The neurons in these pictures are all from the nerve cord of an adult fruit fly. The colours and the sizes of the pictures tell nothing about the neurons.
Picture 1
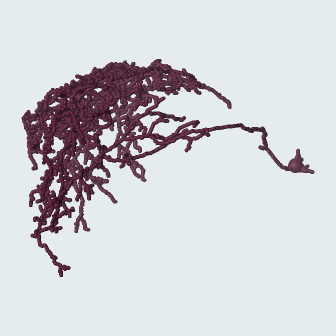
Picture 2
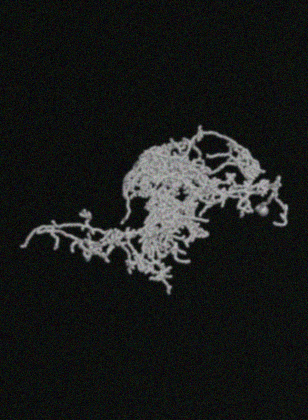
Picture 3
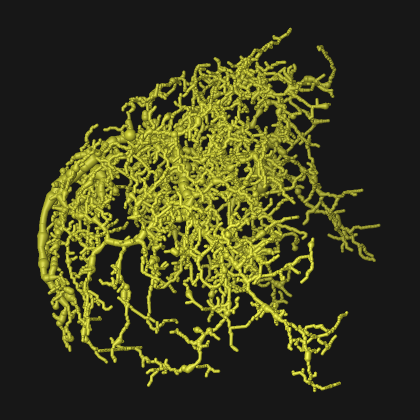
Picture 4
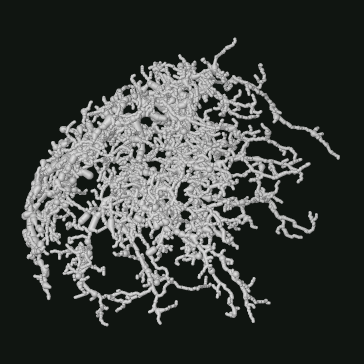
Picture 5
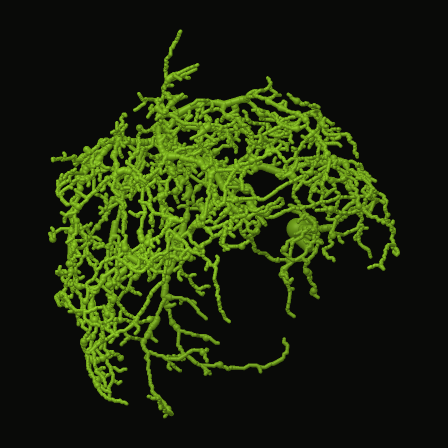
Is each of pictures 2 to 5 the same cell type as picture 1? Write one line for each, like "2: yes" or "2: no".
2: yes
3: yes
4: yes
5: no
